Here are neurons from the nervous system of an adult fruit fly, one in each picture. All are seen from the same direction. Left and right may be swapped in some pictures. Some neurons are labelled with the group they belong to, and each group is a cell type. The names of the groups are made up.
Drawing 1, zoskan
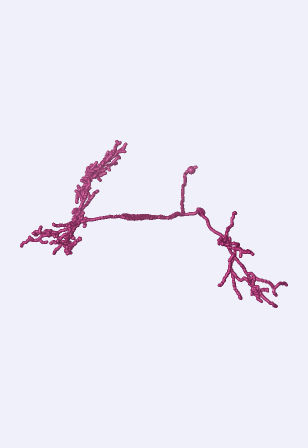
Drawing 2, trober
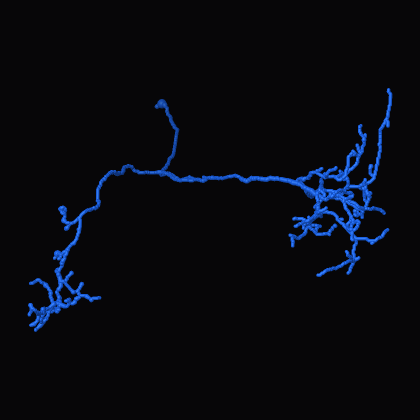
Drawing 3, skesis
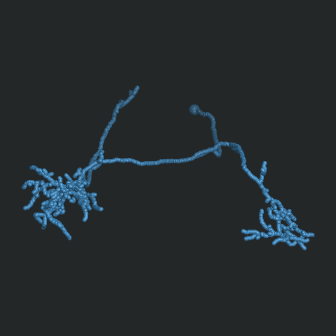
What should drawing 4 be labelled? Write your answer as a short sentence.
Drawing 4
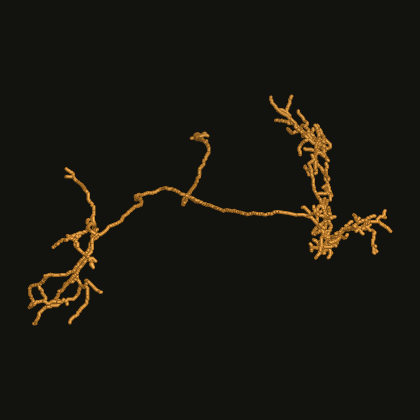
It belongs to zoskan.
